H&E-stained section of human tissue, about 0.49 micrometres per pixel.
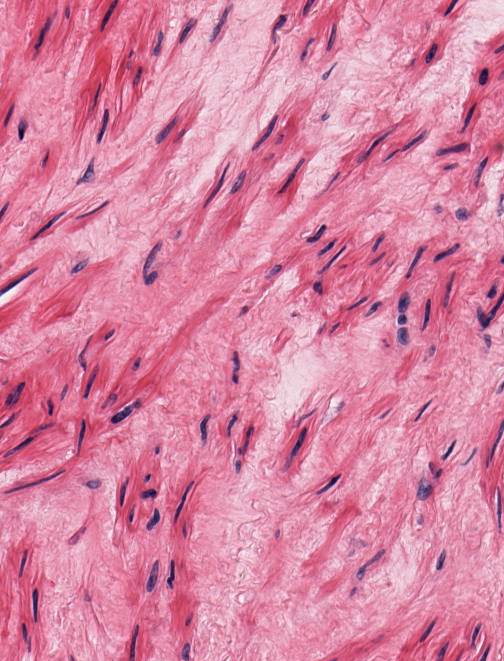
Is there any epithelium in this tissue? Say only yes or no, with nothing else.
No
